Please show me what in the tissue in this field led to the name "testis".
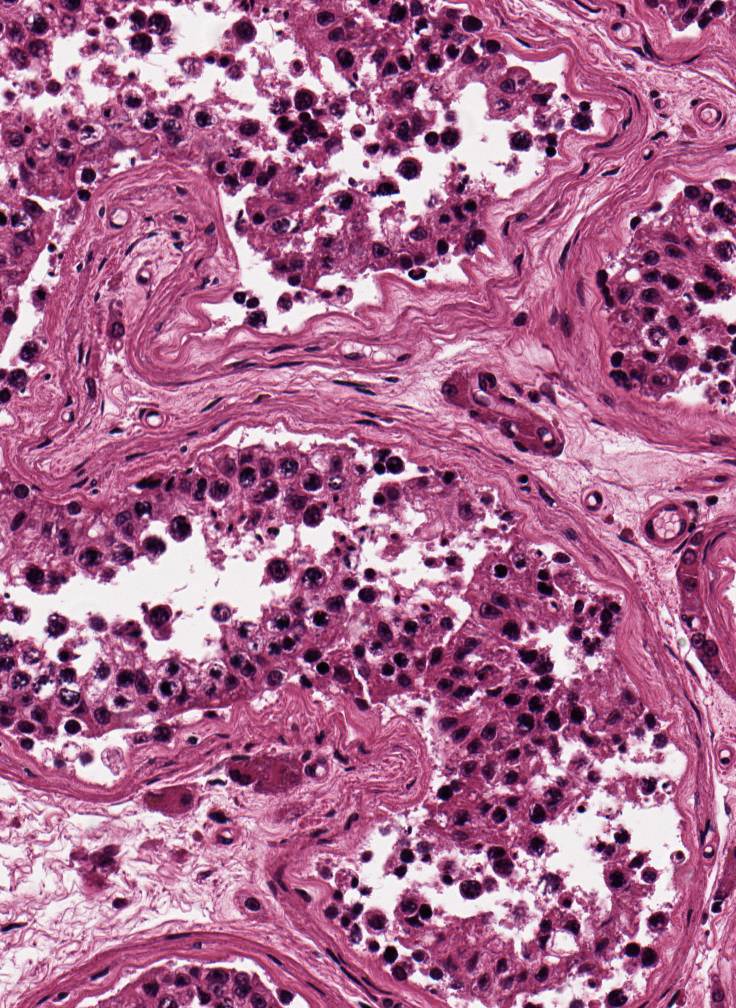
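This field of testis consists of several large irregular tubules packed with cells, separated by bands of pink fibrous tissue. Each tubule has a thick, wavy, layered pink wall in which the nuclei are flattened and spindle-shaped.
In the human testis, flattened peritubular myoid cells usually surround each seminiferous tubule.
These flattened nuclei fit that. Inside the tubules the cells are rounded, with round dark-staining nuclei, many showing coarse, clumped chromatin. Just right of centre, a small cluster of polygonal cells with abundant pink cytoplasm and round nuclei lies in the interstitial tissue.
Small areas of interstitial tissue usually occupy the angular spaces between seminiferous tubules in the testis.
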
